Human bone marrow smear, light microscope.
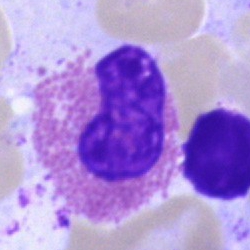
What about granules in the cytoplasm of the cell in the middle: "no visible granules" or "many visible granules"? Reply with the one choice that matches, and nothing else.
Many visible granules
